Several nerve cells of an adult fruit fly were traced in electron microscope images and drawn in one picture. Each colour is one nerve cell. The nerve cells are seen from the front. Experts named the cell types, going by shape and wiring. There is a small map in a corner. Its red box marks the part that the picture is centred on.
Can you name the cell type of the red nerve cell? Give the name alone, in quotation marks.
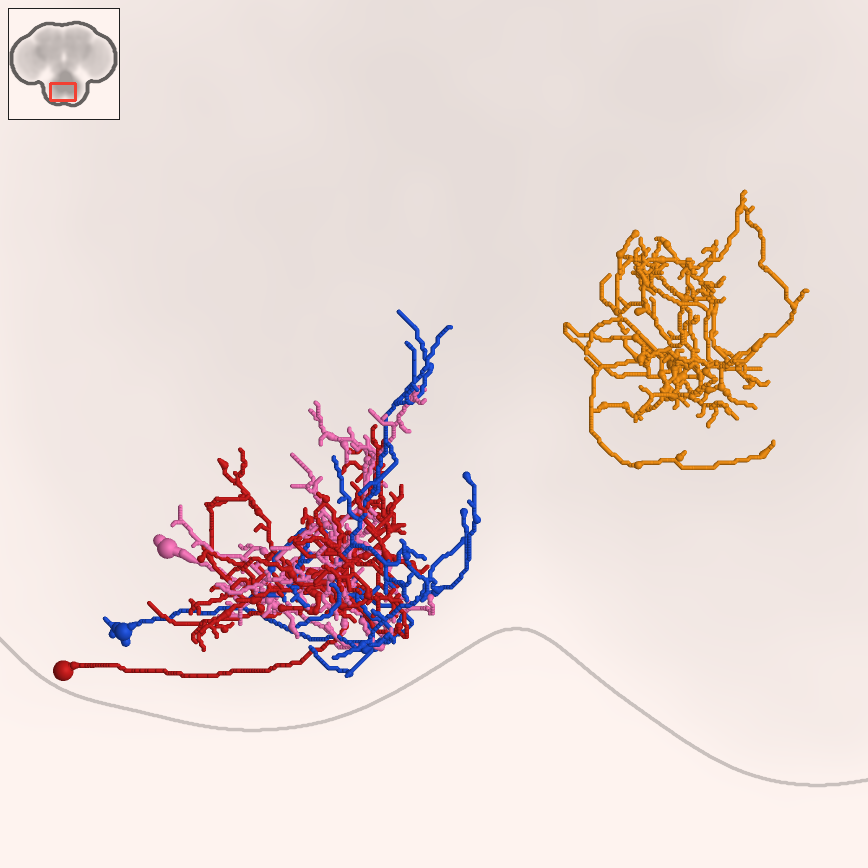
"IN01B053"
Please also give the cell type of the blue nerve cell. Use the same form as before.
"IN01B079"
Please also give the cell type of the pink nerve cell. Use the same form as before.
"IN01B072"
